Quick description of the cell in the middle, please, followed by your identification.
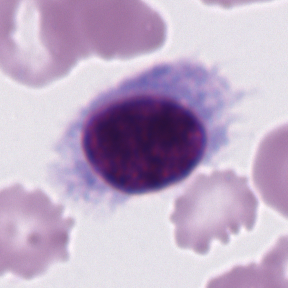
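The central cell has a ragged cytoplasmic edge, with fine hair-like projections around much of the cell. Its nucleus shows no visible nucleolus and has no notch, fold or lobes. No vacuoles are present in the cytoplasm. This is a hairy cell.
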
